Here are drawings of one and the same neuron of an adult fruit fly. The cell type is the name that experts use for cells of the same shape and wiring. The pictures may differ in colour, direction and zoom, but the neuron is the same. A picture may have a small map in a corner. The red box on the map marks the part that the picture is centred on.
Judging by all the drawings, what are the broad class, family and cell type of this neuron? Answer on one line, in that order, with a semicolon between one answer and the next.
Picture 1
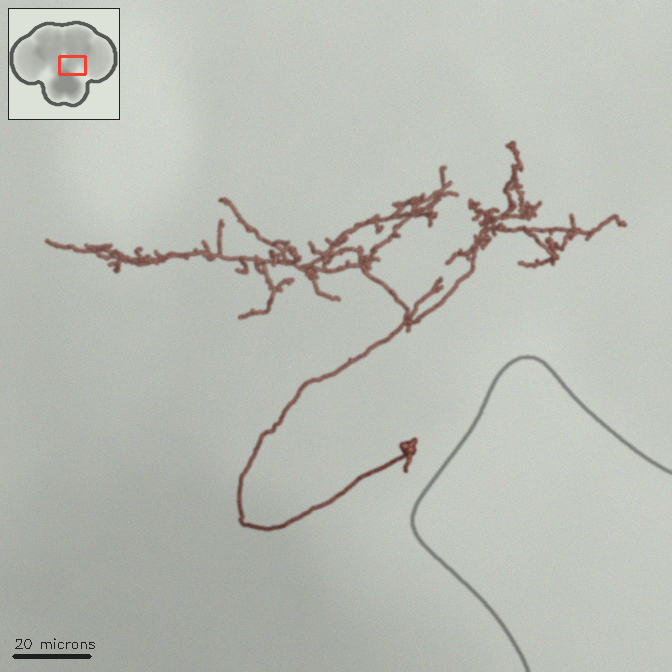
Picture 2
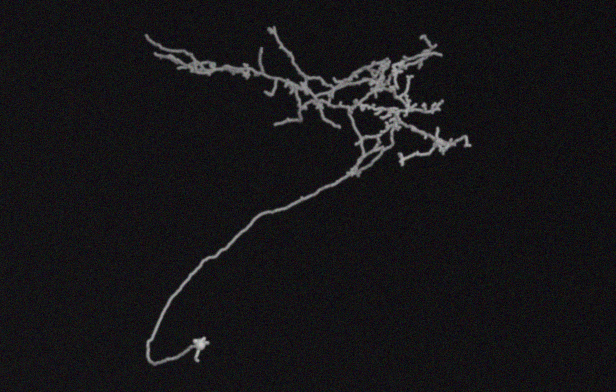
central-brain intrinsic neuron; hemilineage MD3; AMMC018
